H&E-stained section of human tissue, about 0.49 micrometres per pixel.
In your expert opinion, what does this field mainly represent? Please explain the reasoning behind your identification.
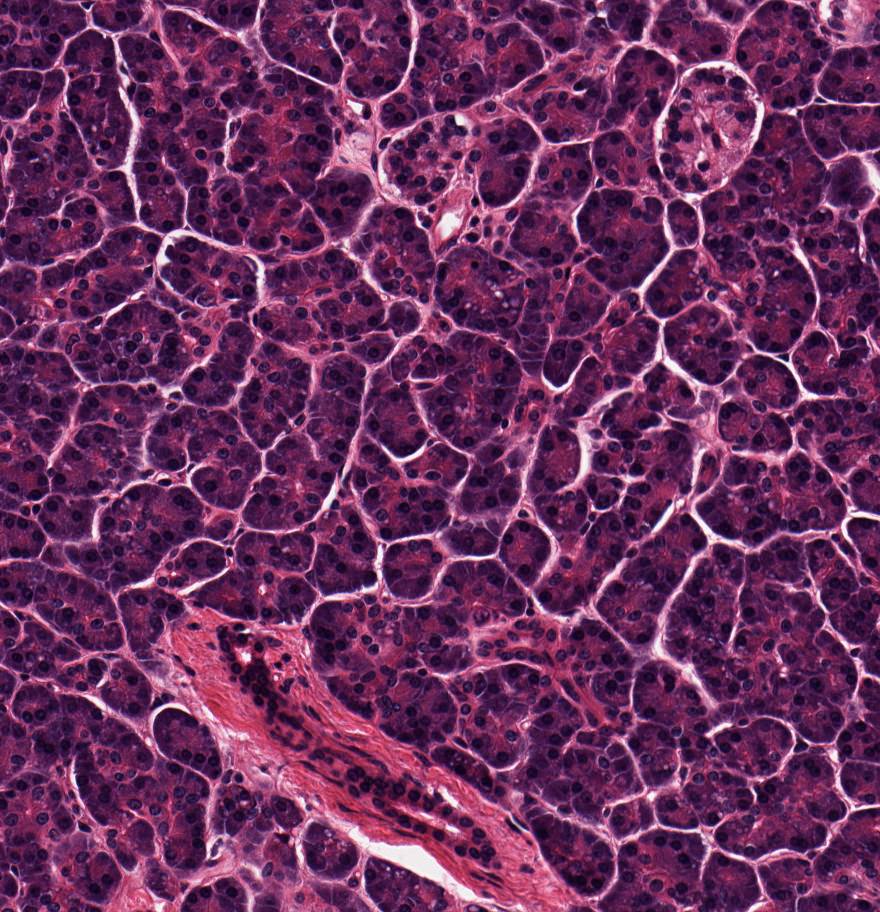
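Exocrine pancreas. Closely packed rounded acini fill nearly the whole field; acinar cells have round dark basal nuclei and densely stained purple-red cytoplasm, not pale. Most central lumina too small to see clearly.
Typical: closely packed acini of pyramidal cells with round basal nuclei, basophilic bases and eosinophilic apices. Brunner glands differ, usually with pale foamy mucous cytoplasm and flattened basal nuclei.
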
